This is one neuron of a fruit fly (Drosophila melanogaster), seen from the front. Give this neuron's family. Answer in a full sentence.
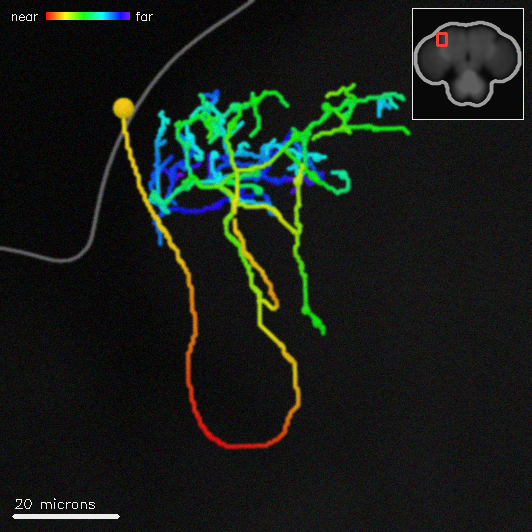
The family is hemilineage LHl1.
